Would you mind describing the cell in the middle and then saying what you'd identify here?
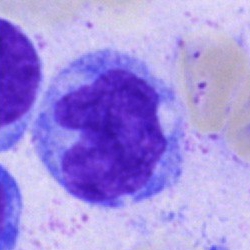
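Round with a smooth outline, the cell has a nucleus indented by a notch on its left side. Its chromatin is dark purple and moderately clumped. A moderate rim of pale bluish cytoplasm surrounds the nucleus. The cell is a monocyte.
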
